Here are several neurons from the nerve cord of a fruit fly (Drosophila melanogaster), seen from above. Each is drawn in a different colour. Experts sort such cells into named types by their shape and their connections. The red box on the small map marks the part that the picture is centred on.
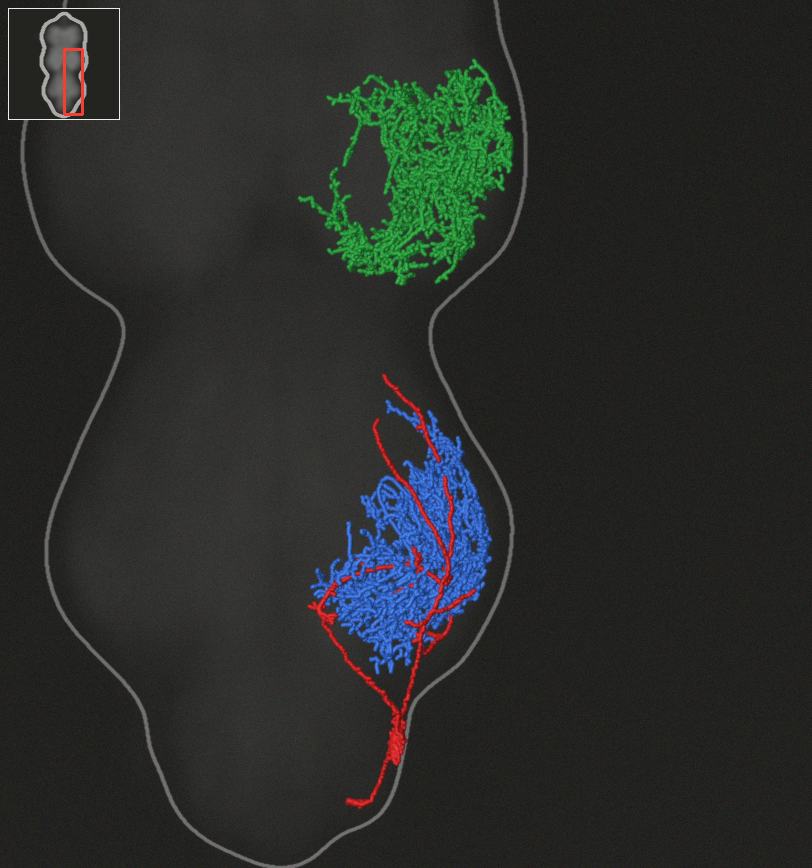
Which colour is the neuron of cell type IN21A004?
red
